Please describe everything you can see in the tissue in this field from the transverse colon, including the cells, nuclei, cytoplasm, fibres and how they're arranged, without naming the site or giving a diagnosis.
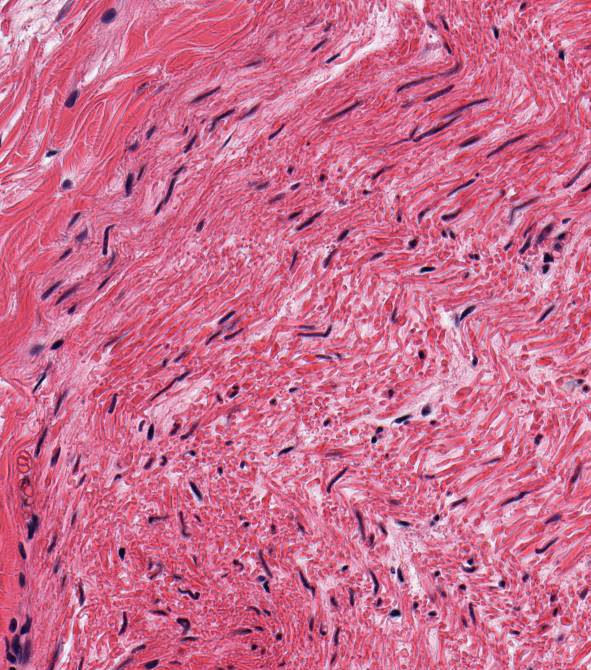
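Looking across the field, I see spindle cells gathered into interlacing bundles that head off in different directions, some cut lengthwise and others across. Toward the centre and lower part, many of them are cut across, so they show as small rounded pink profiles. Their nuclei are dark, elongated and blunt-ended, lying along the length of each cell. The cytoplasm is bright pink and fibrillar.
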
